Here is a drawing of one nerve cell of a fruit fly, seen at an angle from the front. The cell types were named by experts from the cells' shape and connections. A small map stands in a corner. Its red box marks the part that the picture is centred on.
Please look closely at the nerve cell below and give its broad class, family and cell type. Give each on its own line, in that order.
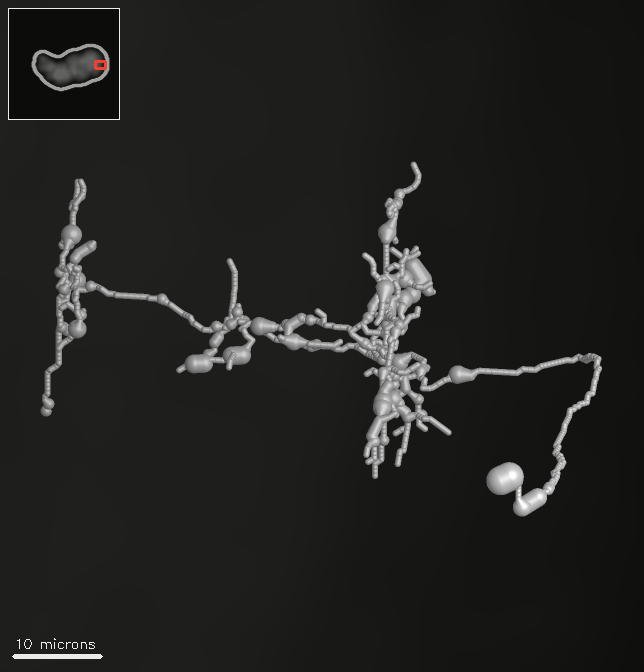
optic-lobe intrinsic neuron
Mi
Mi10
